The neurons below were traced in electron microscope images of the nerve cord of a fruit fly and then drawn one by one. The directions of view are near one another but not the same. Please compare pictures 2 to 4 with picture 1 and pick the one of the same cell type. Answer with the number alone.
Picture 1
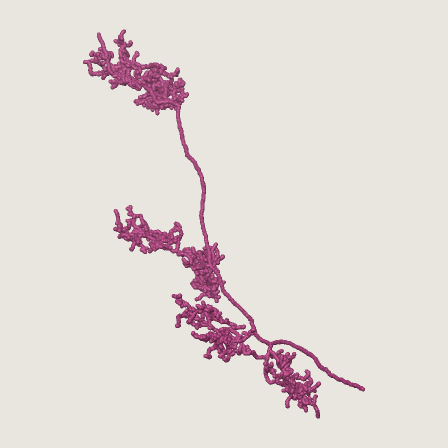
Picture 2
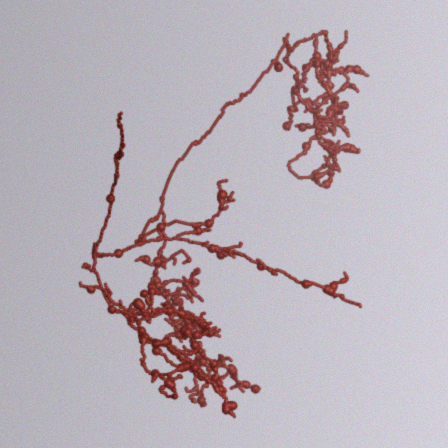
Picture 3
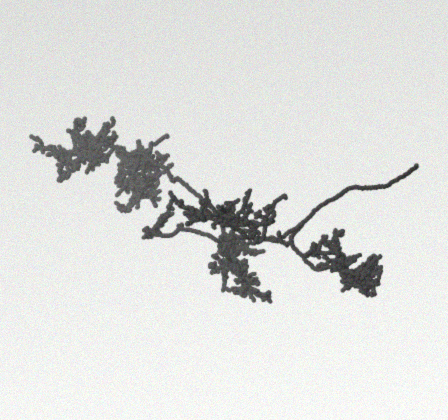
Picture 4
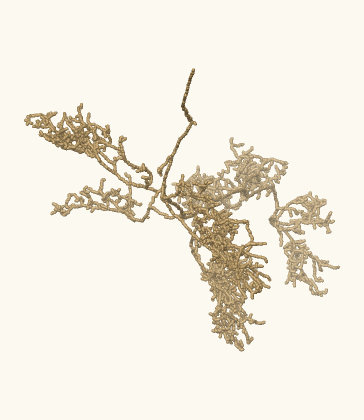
3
